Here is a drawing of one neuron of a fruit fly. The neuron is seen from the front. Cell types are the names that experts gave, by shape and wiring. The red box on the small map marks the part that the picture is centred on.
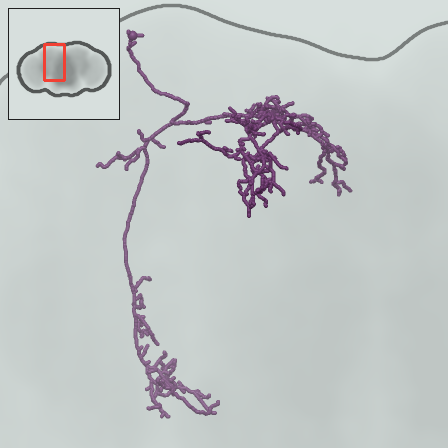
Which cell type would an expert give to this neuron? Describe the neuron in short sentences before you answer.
Dozens of branch ends can be seen. As drawn here it is taller than it is wide. This is a central-brain intrinsic neuron. Its cell type is ATL015.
